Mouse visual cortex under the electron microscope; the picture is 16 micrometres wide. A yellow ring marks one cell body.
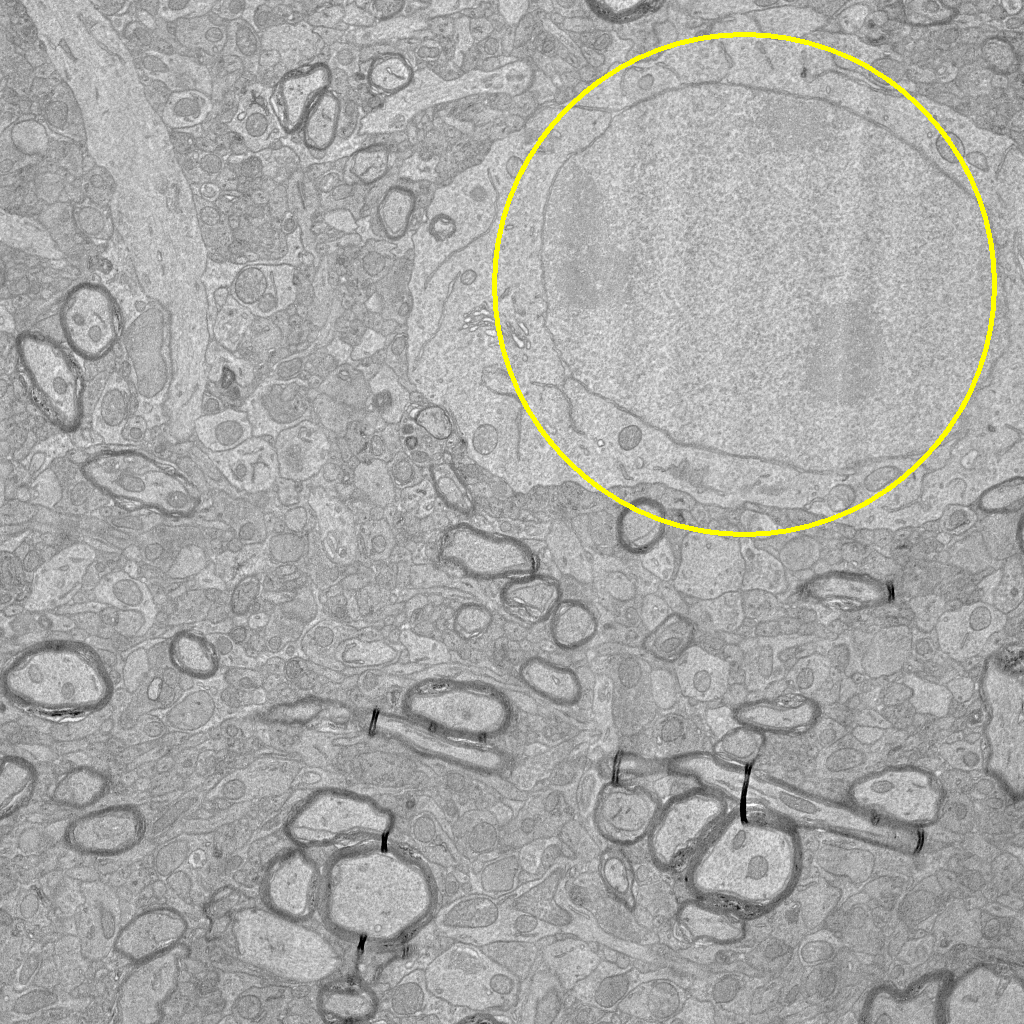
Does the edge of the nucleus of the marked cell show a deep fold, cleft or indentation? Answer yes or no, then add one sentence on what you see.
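No. The nuclear envelope runs smoothly around the nucleus without deep infoldings.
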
